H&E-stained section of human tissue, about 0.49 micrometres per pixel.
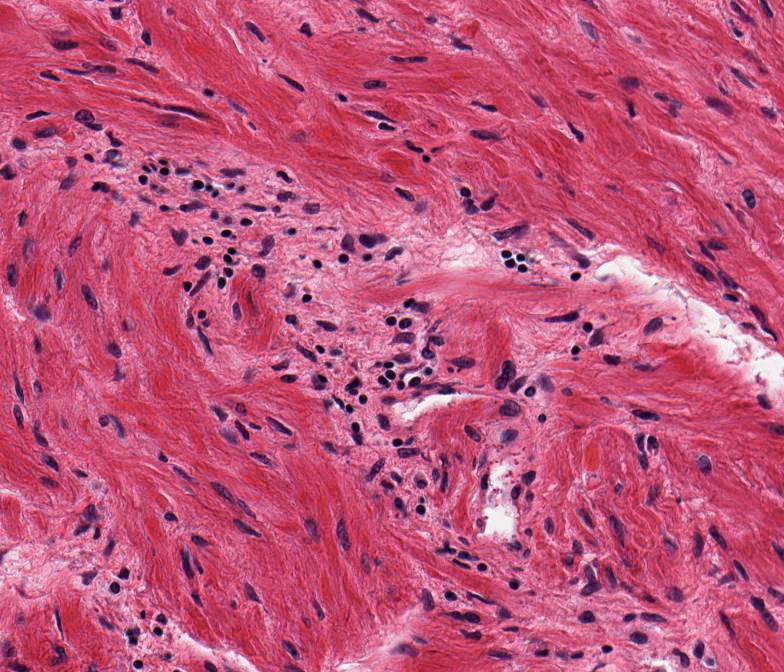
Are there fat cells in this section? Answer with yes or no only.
No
